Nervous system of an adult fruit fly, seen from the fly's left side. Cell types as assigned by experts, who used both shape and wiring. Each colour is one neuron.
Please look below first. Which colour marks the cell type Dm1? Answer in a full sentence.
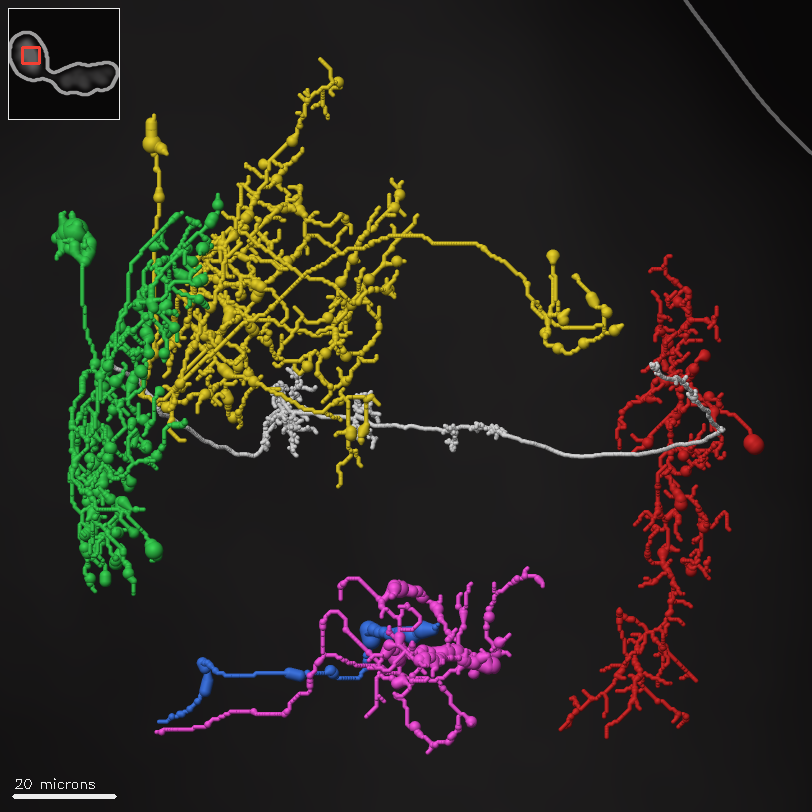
The colour is green.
